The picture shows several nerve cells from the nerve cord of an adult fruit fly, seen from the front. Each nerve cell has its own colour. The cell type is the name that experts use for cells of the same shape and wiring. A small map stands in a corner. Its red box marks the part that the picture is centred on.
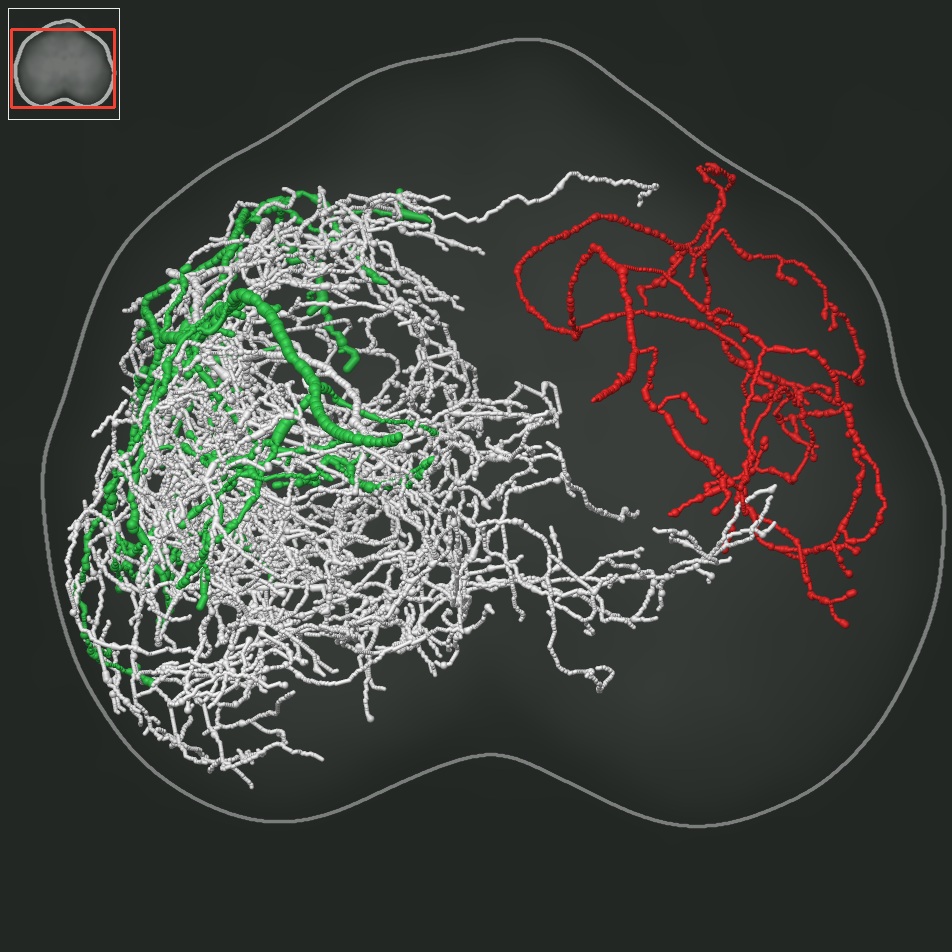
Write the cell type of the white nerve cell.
DNd03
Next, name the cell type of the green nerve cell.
DNge079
